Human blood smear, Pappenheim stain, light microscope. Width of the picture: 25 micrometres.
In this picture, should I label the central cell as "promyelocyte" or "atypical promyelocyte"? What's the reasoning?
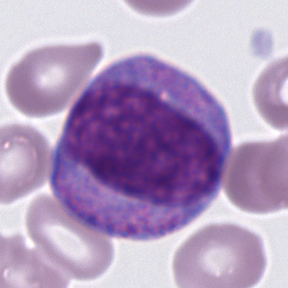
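The answer is atypical promyelocyte. The cell measures about 16 micrometres across and has a roughly round outline with a smooth edge. Its cytoplasm is a pale lilac-blue, dusted with many fine pink-purple granules. No vacuoles appear anywhere in the cytoplasm.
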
